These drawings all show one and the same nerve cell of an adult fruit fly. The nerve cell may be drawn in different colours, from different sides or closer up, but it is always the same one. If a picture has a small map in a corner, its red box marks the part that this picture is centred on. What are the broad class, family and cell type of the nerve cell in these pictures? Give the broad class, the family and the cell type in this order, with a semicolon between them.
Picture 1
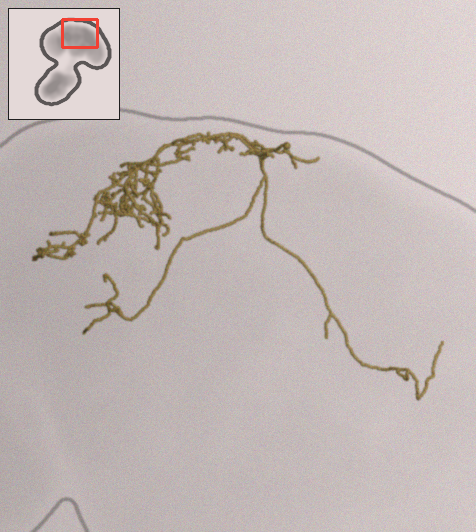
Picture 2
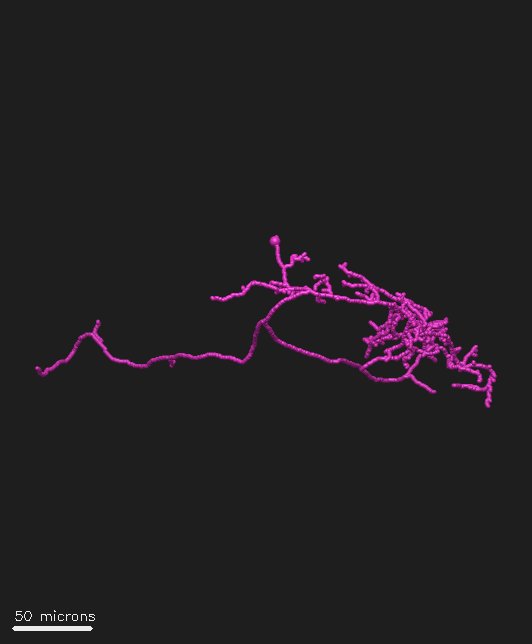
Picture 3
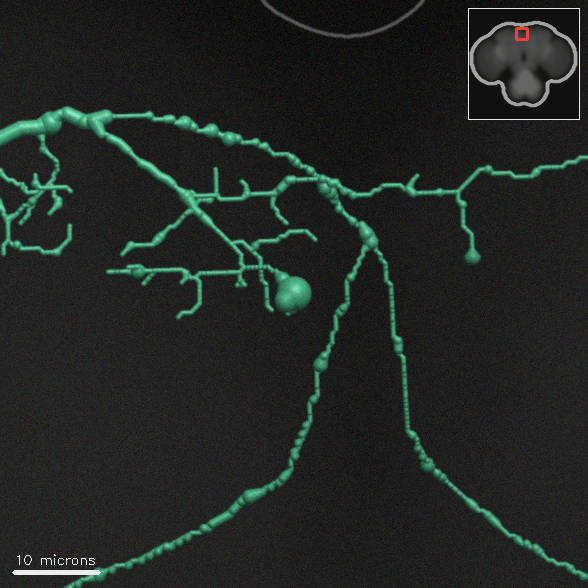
central-brain intrinsic neuron; hemilineage SMPad1; SIP121m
